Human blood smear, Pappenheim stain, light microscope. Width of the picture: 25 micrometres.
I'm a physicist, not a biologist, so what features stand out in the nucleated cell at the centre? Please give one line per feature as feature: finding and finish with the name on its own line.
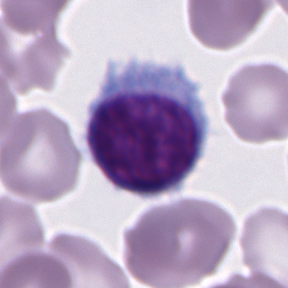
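Projections: fine, hair-like, most prominent along the upper edge
Cytoplasm: scant, widest above the nucleus, a thin rim elsewhere
Nuclear position: toward the lower part of the cell
Nuclear size: about 9 micrometres across
Nuclear outline: round
Chromatin: dark purple, coarsely mottled
Name: hairy cell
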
